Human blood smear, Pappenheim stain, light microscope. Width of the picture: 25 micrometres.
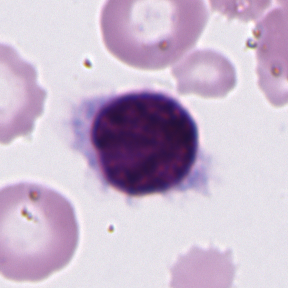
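Hairy cell, central in a stained human peripheral blood smear seen with the light microscope. First, the edge of the cytoplasm is frayed into fine, wispy projections rather than being smooth. Second, the cytoplasm forms a narrow band, widest on the left side of the nucleus. Third, no nucleoli can be seen in the nucleus. Last, the cytoplasm holds no vacuoles.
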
